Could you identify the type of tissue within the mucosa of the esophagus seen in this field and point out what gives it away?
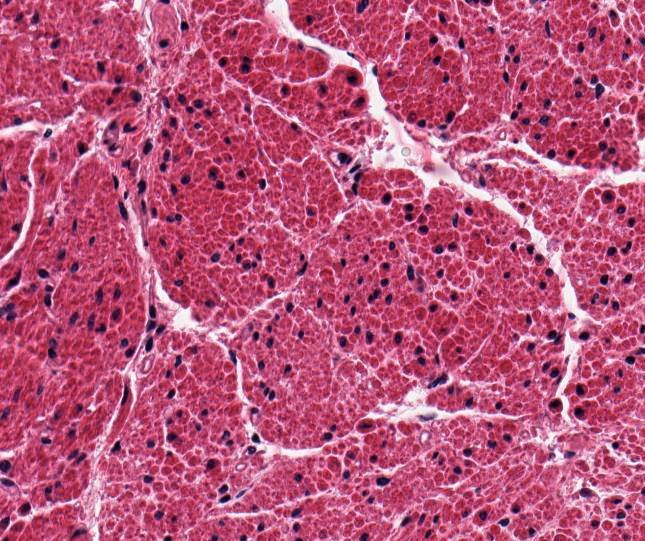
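What you are looking at here is smooth muscle. Look first at how the whole field is made of bundles of muscle cells cut in cross-section, separated by thin pale septa.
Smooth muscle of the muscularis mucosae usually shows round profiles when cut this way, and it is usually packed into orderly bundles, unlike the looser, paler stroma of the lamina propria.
The septa are branching strands of pale connective tissue, widest at the upper centre; narrow clear clefts run along several of them, most obviously there, where tissue has pulled apart. No fat cells, epithelium or glands appear anywhere.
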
